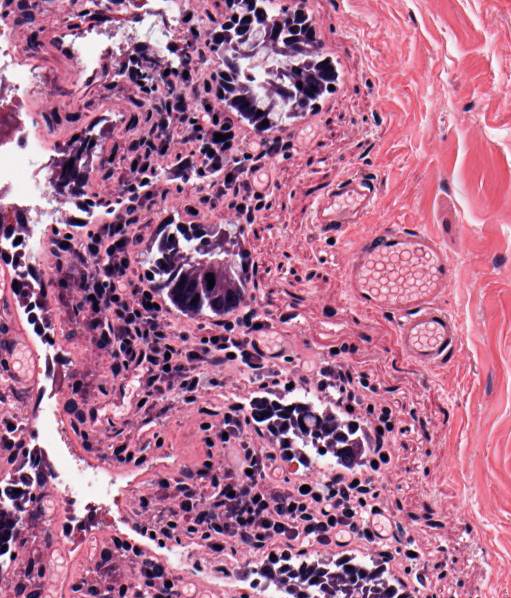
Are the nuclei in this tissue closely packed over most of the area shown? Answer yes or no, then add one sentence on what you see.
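Yes. A crowded population of dark-nucleated cells fills the left and central parts of the field.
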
